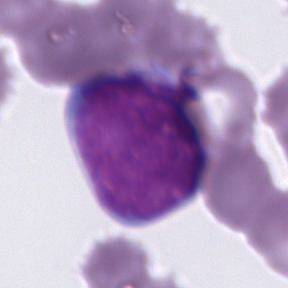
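Myeloblast, the central cell of the smear. First, its cytoplasm forms only a very thin pale blue rim around the nucleus, easiest to see along the left and lower edges. Second, no granules can be seen in that cytoplasm. Third, the chromatin is finely stippled and evenly spread, without coarse dark clumps.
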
